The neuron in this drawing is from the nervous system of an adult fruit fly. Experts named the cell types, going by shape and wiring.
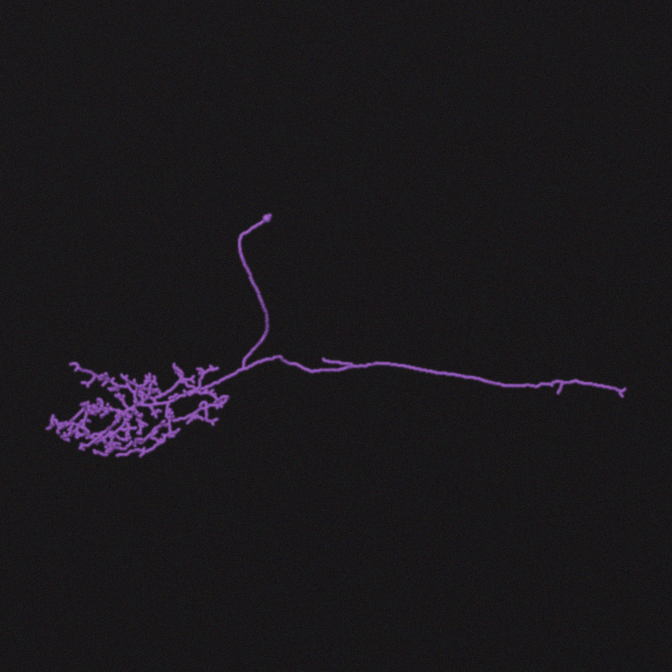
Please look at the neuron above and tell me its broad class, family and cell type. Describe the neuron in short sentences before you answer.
In this view it is wider than it is tall. It is a nerve-cord intrinsic neuron. The family is hemilineage 23B. The cell type is IN23B054.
